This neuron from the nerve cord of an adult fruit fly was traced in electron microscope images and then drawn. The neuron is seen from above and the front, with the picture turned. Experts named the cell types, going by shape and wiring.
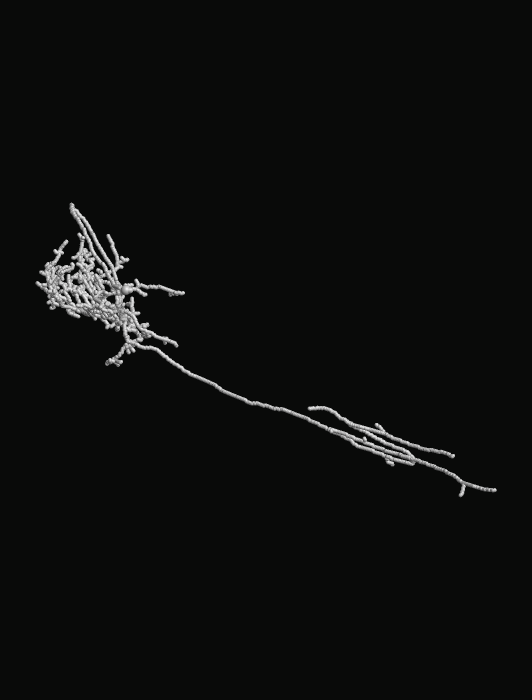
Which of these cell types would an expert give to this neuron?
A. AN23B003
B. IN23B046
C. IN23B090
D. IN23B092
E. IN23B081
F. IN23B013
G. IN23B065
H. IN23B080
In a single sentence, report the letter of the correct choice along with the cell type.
The neuron is of type IN23B090, and that type is option C.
